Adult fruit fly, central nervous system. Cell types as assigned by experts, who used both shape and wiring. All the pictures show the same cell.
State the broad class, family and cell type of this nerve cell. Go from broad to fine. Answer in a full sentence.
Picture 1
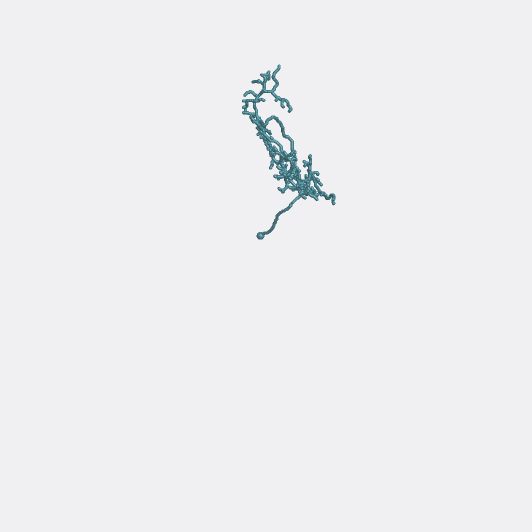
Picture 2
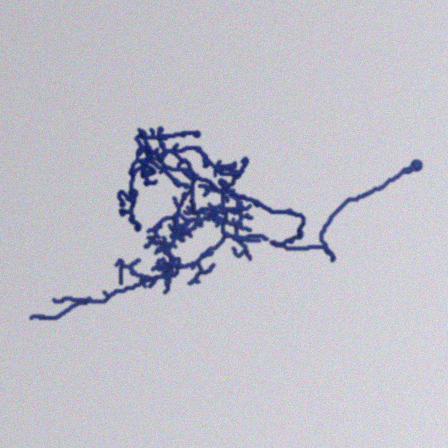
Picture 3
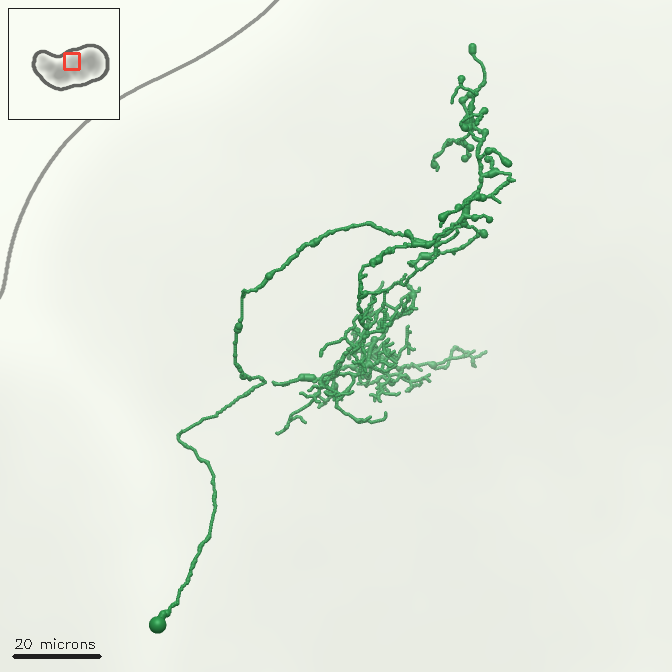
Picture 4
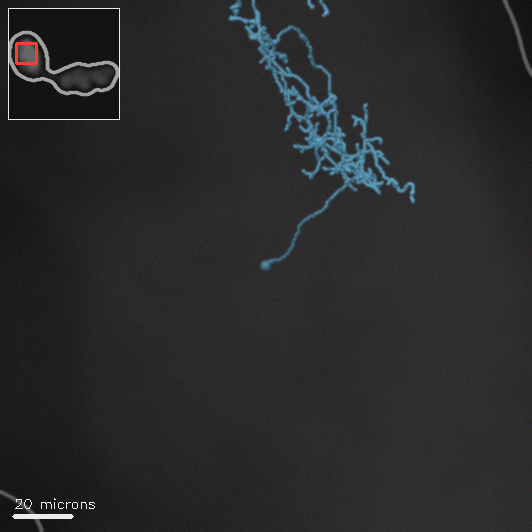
A central-brain intrinsic neuron of hemilineage LHa2, type SLP094_b.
